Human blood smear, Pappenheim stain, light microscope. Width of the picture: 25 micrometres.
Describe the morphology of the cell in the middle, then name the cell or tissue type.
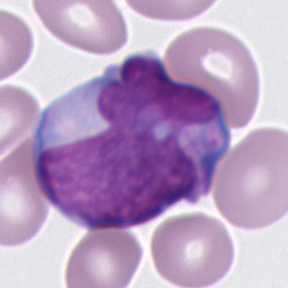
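The outline is roughly round, with a small irregular bulge at the top. Its nucleus is irregular and folded, with overlapping lobe-like folds in the upper part. The chromatin is finely stranded and lacy, not coarsely clumped. Pale grey-blue cytoplasm is seen most widely at the upper left. This is an atypical promyelocyte.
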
